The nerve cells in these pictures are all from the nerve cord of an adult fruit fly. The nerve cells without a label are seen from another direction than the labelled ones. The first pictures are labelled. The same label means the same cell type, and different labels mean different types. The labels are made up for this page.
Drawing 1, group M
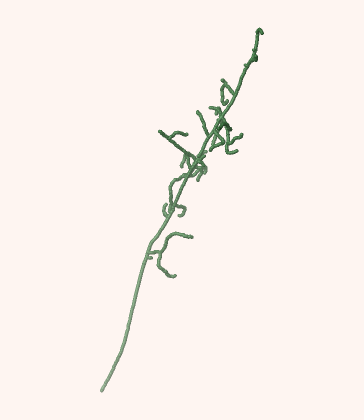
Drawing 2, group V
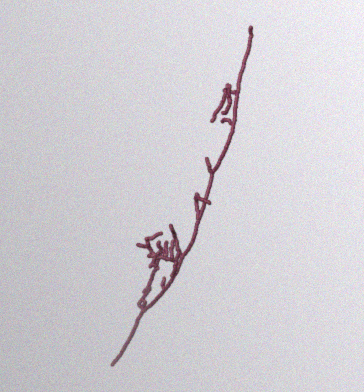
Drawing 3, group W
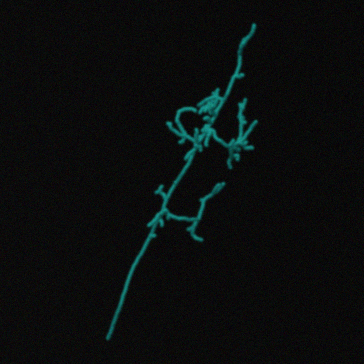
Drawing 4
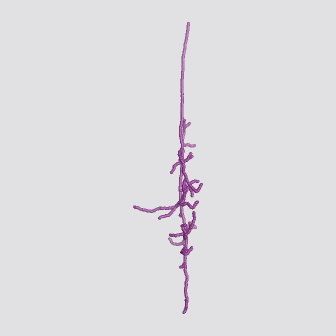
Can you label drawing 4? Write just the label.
group M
